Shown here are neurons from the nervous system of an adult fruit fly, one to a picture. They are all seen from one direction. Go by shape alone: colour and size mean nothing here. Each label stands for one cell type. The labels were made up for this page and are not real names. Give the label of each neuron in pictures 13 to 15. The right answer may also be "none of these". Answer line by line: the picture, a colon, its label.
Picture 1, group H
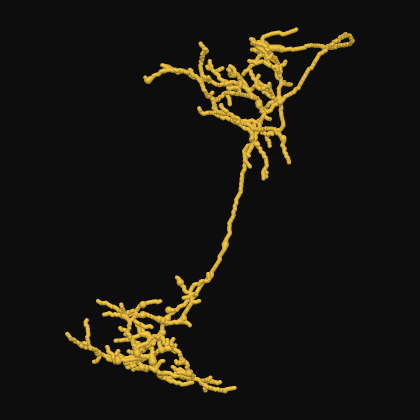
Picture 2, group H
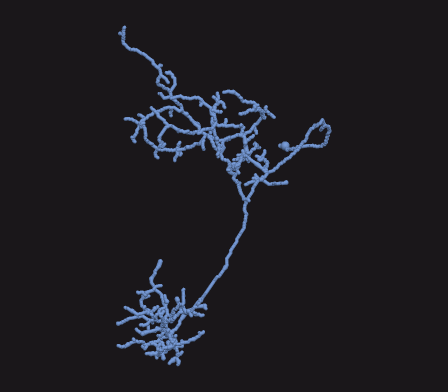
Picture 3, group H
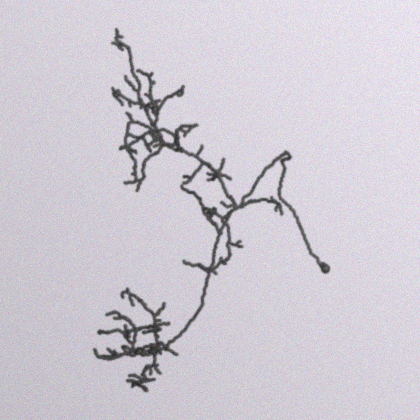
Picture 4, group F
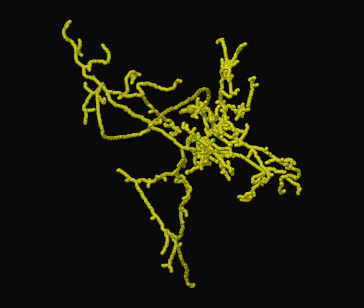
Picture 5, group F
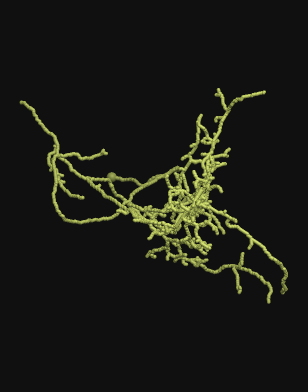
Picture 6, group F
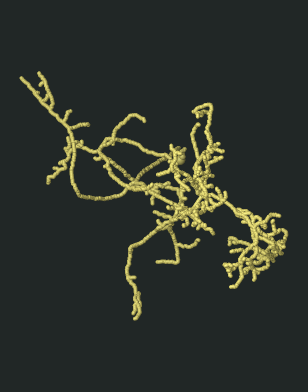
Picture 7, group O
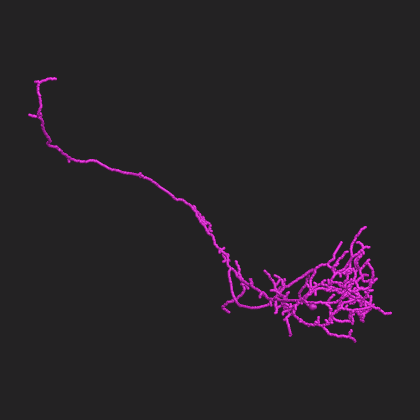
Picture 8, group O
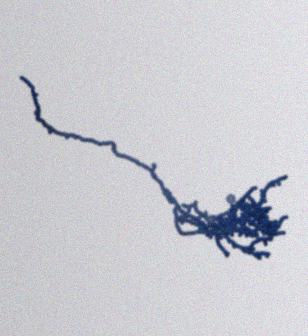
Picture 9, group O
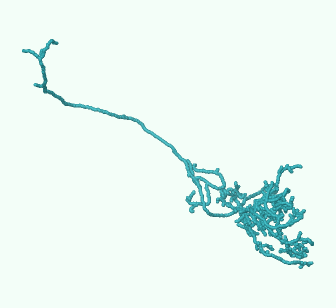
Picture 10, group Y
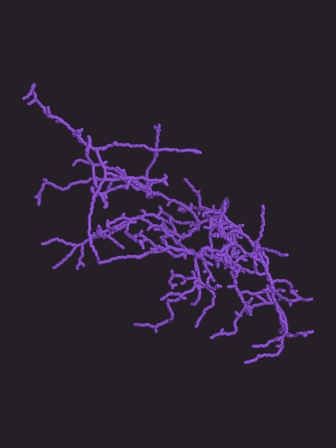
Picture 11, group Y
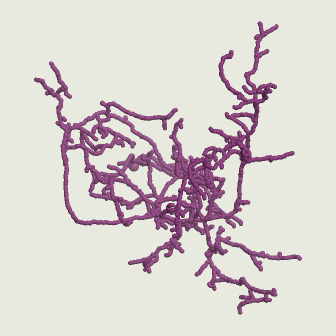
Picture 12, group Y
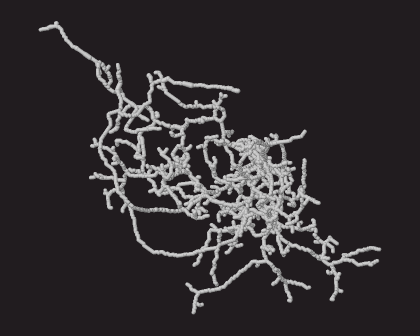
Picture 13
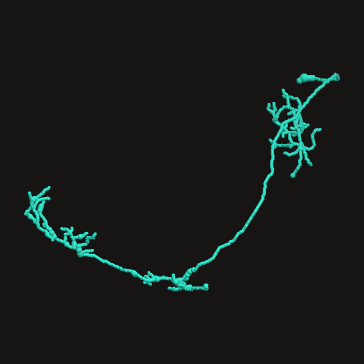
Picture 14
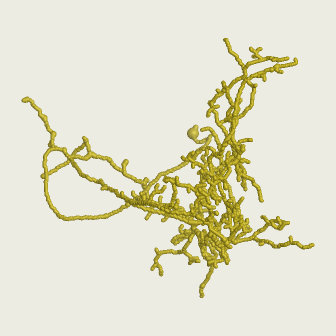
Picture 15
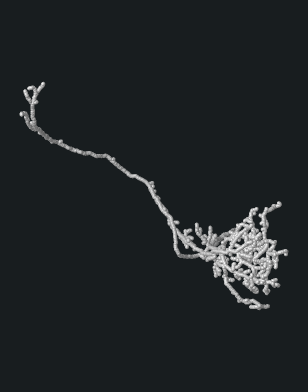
13: none of these
14: group F
15: group O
